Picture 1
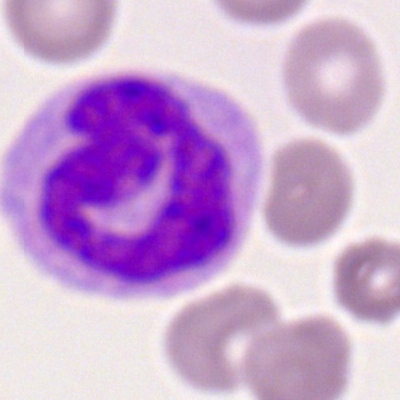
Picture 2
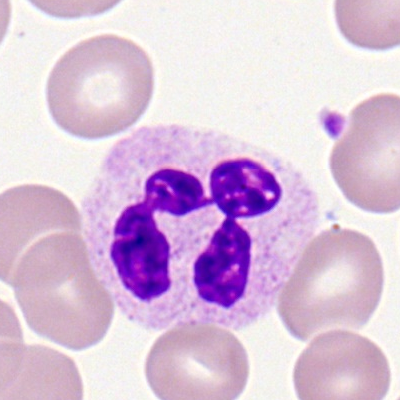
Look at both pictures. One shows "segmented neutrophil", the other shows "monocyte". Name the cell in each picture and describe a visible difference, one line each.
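The cell in picture 1 is a monocyte. No distinct granules are visible in the cytoplasm.
The cell in picture 2 is a segmented neutrophil. The cytoplasm is evenly filled with fine, small pinkish-violet granules.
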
